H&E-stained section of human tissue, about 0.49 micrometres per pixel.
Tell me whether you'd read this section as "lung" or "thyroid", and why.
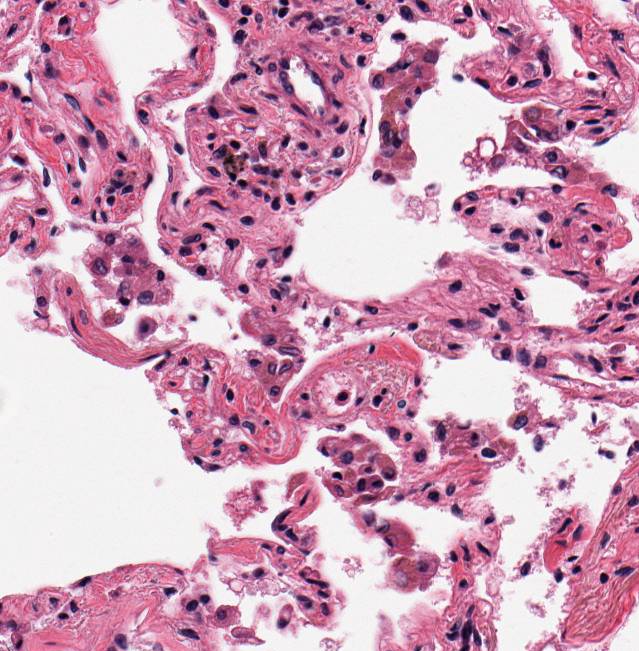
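This is lung: branching pink strands separate irregular empty spaces.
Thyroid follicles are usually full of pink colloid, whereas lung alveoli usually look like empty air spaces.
Wavy pink collagen fibres running along the strands thicken them, with scattered spindle-shaped nuclei. Clusters of rounded cells with abundant pink cytoplasm lie free in the spaces, clearest in the lower centre and right centre. Some strand surfaces carry plump cells with round dark nuclei rather than flat cells.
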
